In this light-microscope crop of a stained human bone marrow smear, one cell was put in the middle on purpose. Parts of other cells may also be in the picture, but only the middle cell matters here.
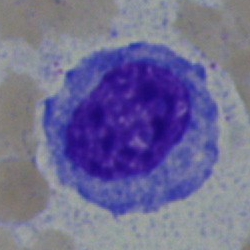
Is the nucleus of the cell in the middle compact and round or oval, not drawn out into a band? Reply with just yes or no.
Yes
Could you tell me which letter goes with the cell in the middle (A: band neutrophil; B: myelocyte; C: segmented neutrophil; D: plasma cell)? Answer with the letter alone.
B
